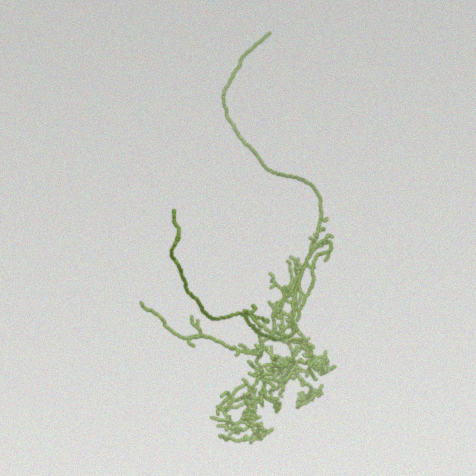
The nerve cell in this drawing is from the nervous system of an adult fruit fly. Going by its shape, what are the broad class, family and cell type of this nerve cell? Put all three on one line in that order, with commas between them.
nerve-cord intrinsic neuron, hemilineage 23B, IN23B080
